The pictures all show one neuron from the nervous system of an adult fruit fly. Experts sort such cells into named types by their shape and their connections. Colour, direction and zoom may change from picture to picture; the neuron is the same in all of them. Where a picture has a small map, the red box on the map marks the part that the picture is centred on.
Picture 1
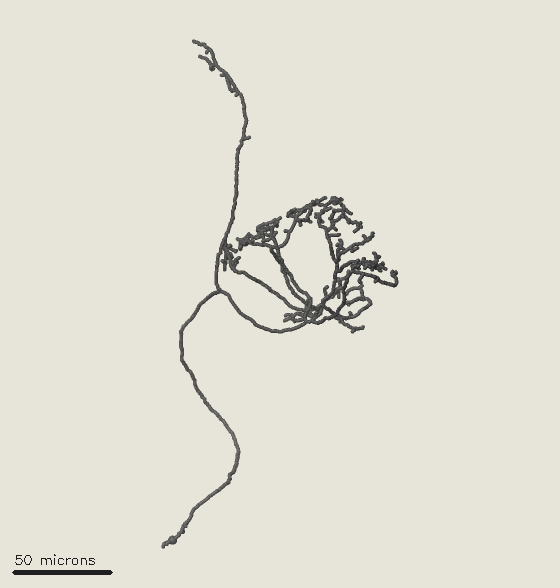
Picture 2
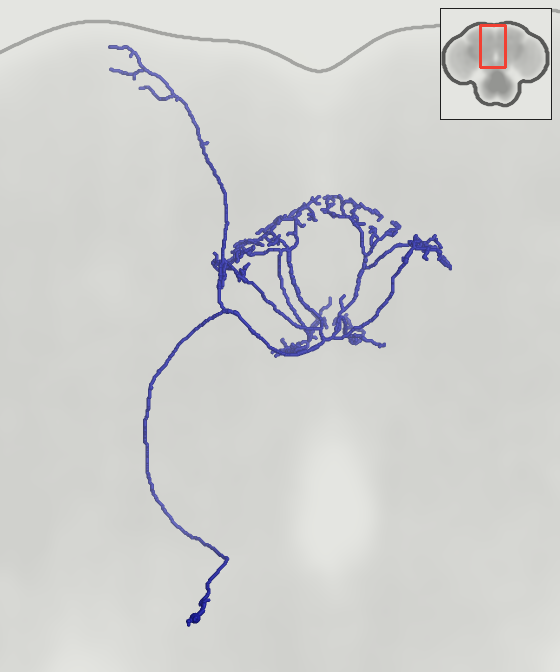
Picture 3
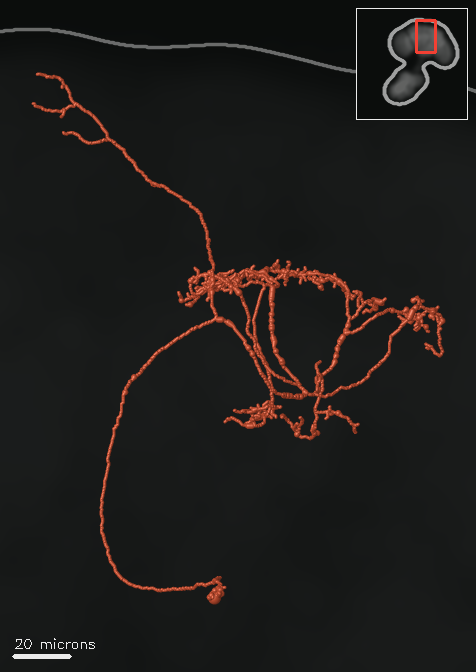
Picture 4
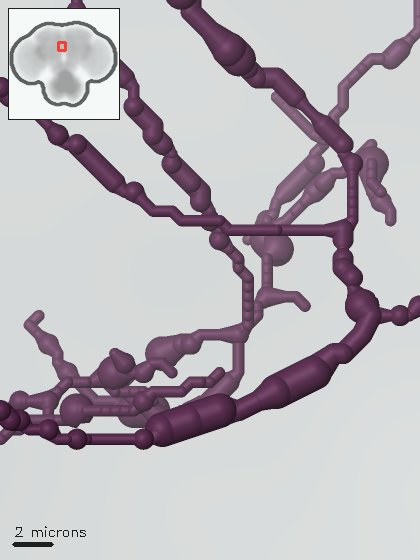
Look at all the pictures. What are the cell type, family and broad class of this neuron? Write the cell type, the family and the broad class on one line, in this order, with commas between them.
FB1I, hemilineage LALv1_dorsal, central-brain intrinsic neuron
